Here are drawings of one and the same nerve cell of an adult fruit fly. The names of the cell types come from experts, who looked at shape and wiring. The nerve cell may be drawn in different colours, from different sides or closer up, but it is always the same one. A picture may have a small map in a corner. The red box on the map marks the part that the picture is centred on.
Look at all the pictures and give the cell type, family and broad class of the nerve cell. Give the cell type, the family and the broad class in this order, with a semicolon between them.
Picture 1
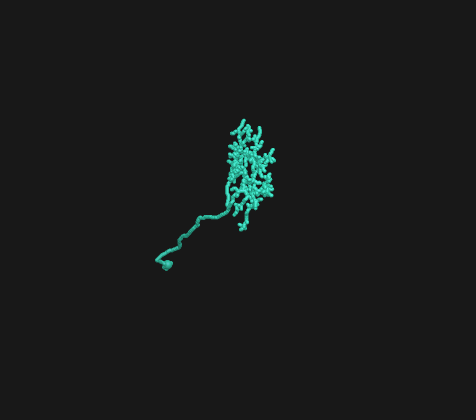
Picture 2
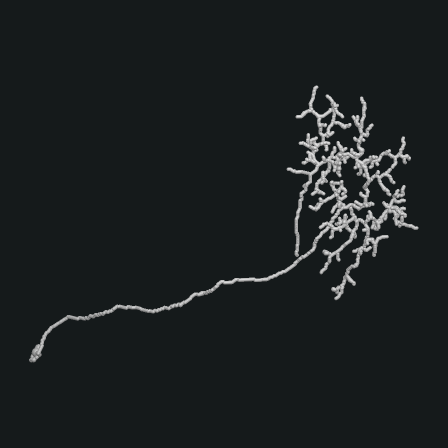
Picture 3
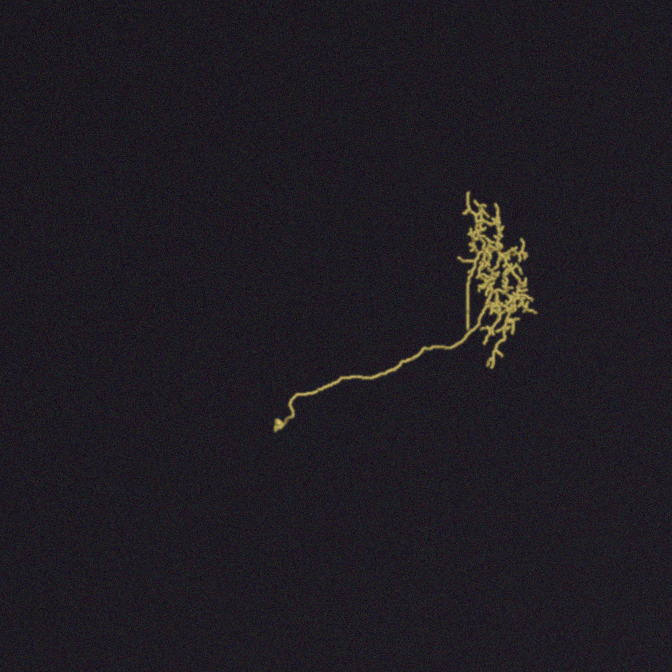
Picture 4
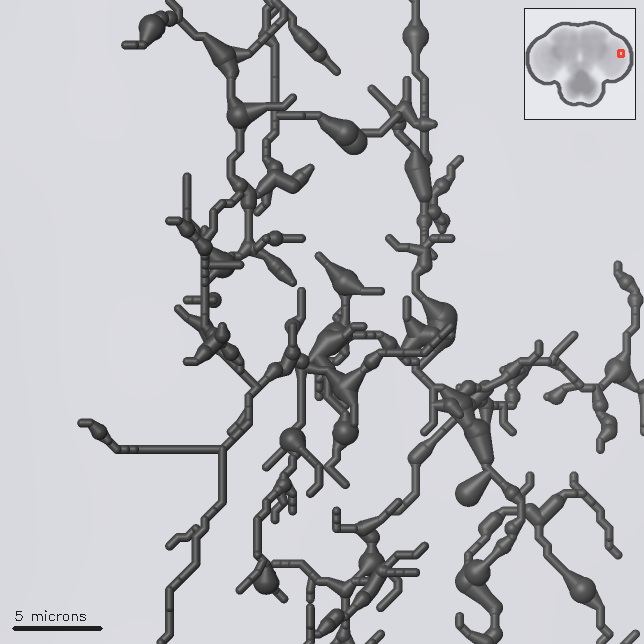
Cm11a; Cm; optic-lobe intrinsic neuron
